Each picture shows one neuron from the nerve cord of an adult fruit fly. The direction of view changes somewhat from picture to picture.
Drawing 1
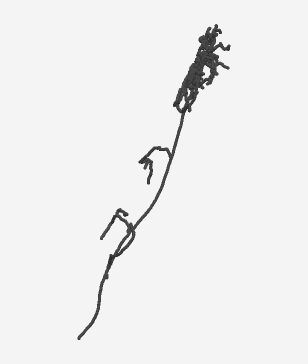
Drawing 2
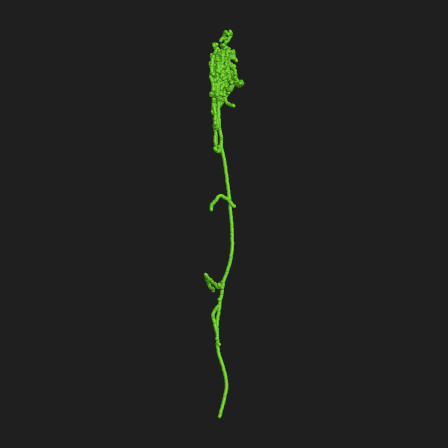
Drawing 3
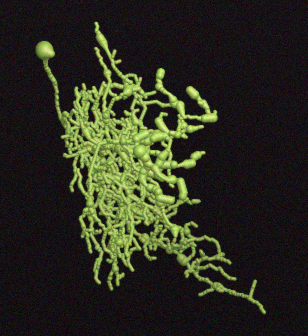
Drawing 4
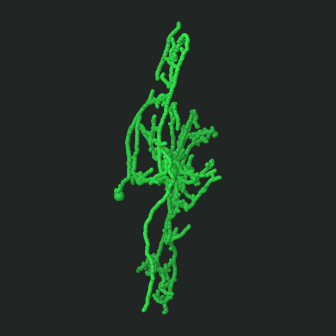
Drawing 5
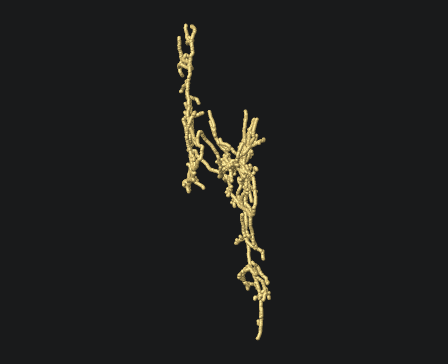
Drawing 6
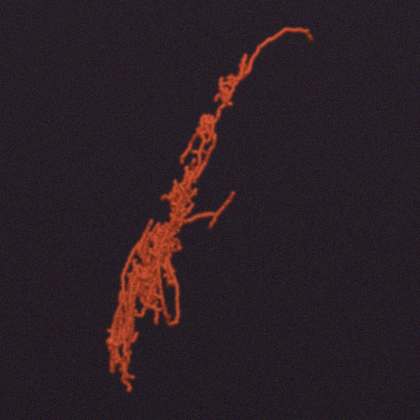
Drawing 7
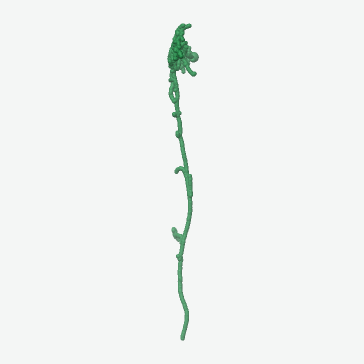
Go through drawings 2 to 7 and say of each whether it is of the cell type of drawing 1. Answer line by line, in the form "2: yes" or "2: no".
2: yes
3: no
4: no
5: no
6: no
7: yes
